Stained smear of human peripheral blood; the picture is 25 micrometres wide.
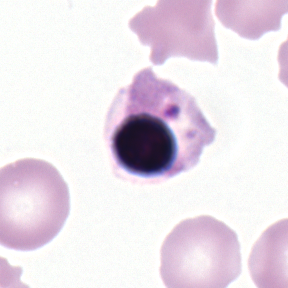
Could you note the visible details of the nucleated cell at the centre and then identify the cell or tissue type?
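Size comes first: the cell measures about 10 micrometres across. Its nucleus is round, about 5 micrometres across, lies toward the lower left and fills about 30% of the cell's area. The nucleus stains evenly very dark purple, almost black, showing no chromatin pattern and no visible nucleolus. The cytoplasm is pale pinkish-lilac, not blue. Just above and to the right of the nucleus, a small dark purple dot lies in the cytoplasm. This nucleated cell is a normoblast.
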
